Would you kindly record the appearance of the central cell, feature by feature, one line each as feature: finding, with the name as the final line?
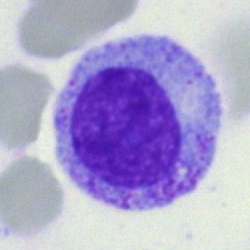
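Chromatin: finely stippled, not coarsely clumped
Cytoplasm: moderate rim of pale blue-lilac around the nucleus
Cytoplasm width: greatest on the right side of the cell
Granules: fine, reddish-purple, scattered through the cytoplasm
Name: myelocyte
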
